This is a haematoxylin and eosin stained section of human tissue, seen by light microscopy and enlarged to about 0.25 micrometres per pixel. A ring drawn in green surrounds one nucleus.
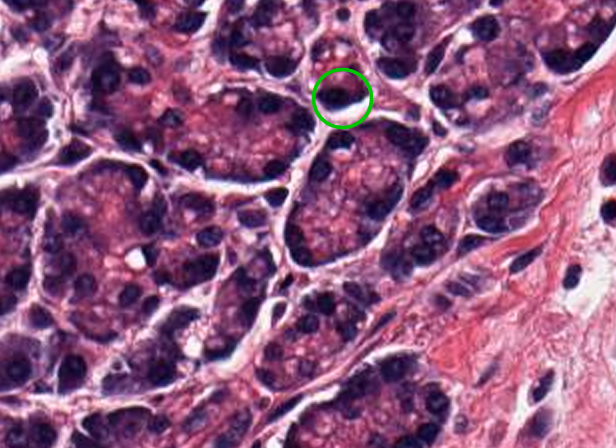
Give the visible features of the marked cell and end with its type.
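Directly beneath the nucleus lies a narrow white clear space that separates the cell from the pale strand bordering it. The cytoplasm above the nucleus is pink-purple and granular. The cell lies at the rim of a rounded cluster of cells outlined by thin pale strands. It is a pancreatic acinar cell.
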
